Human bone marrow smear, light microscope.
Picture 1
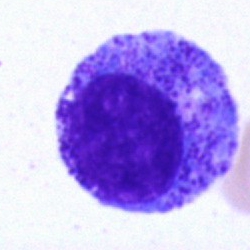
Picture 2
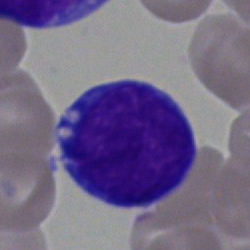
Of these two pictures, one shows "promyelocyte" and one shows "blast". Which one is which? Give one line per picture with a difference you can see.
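The cell in picture 1 is a promyelocyte. Numerous dark purple granules are scattered throughout the cytoplasm.
The cell in picture 2 is a blast. No granules are visible in the cytoplasm.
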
